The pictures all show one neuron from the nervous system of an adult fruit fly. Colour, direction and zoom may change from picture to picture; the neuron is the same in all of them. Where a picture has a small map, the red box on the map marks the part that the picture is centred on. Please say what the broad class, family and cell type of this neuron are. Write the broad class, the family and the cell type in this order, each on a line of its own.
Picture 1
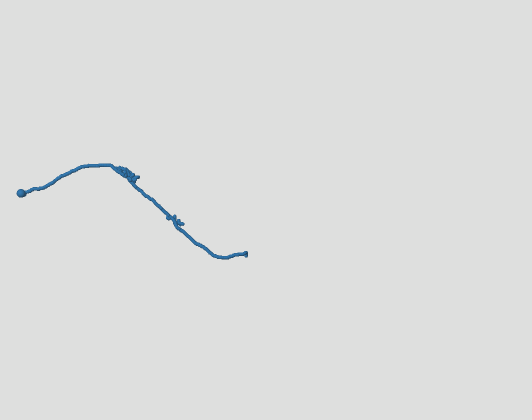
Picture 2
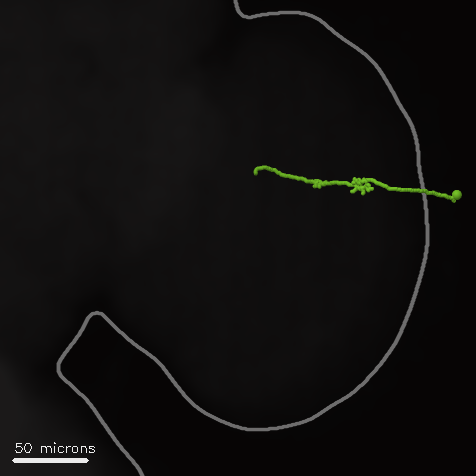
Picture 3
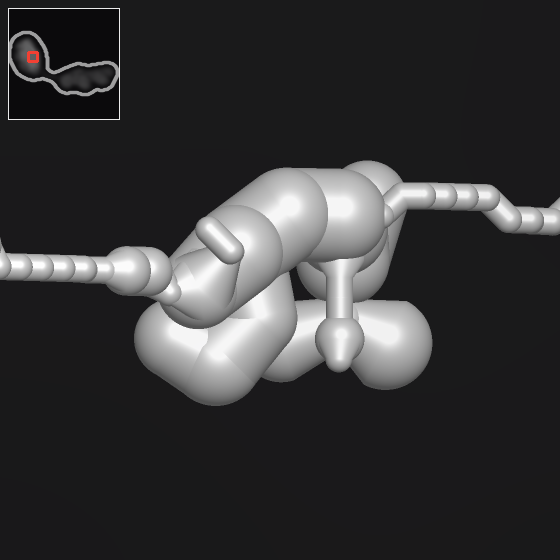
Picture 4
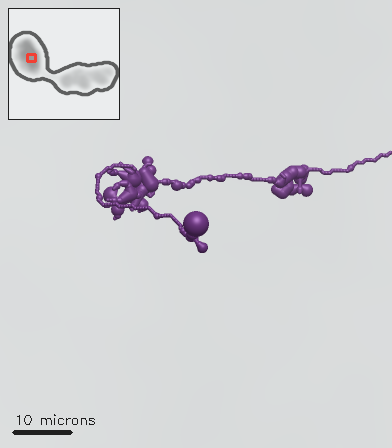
optic-lobe intrinsic neuron
Tm
Tm1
